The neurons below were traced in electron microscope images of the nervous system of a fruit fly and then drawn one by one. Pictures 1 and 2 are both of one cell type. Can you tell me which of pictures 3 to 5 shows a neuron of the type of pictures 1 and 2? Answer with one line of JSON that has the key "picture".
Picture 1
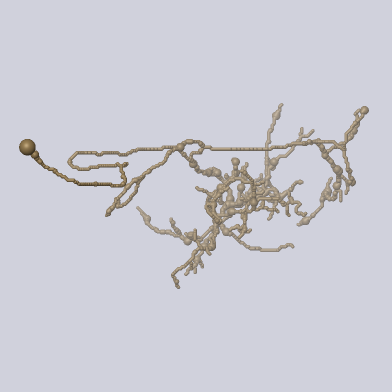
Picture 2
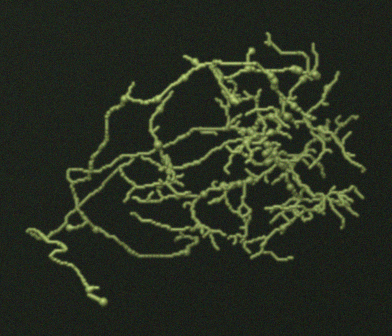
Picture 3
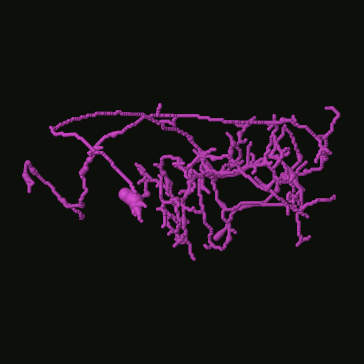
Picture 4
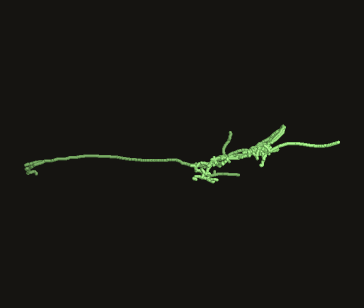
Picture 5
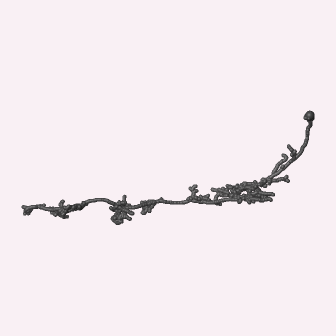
{"picture": 3}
